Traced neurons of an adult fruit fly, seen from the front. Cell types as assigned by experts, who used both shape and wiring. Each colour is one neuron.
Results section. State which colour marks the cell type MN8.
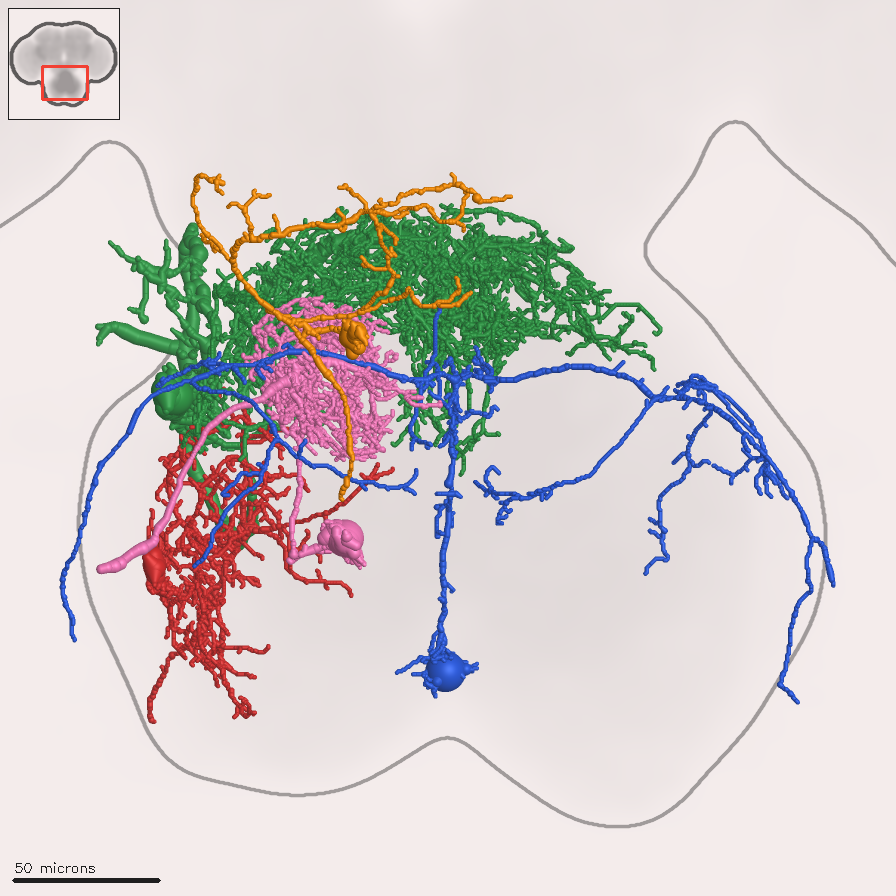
orange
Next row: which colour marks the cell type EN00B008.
blue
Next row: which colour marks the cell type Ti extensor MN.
red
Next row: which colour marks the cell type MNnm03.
pink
